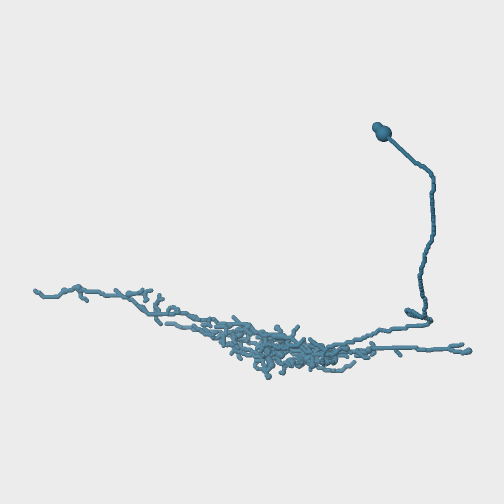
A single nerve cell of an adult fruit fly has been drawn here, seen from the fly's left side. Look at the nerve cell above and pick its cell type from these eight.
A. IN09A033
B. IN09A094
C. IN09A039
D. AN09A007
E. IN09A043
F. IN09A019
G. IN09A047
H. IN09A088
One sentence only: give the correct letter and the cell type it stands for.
The type of the nerve cell is cell type IN09A094, option B.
